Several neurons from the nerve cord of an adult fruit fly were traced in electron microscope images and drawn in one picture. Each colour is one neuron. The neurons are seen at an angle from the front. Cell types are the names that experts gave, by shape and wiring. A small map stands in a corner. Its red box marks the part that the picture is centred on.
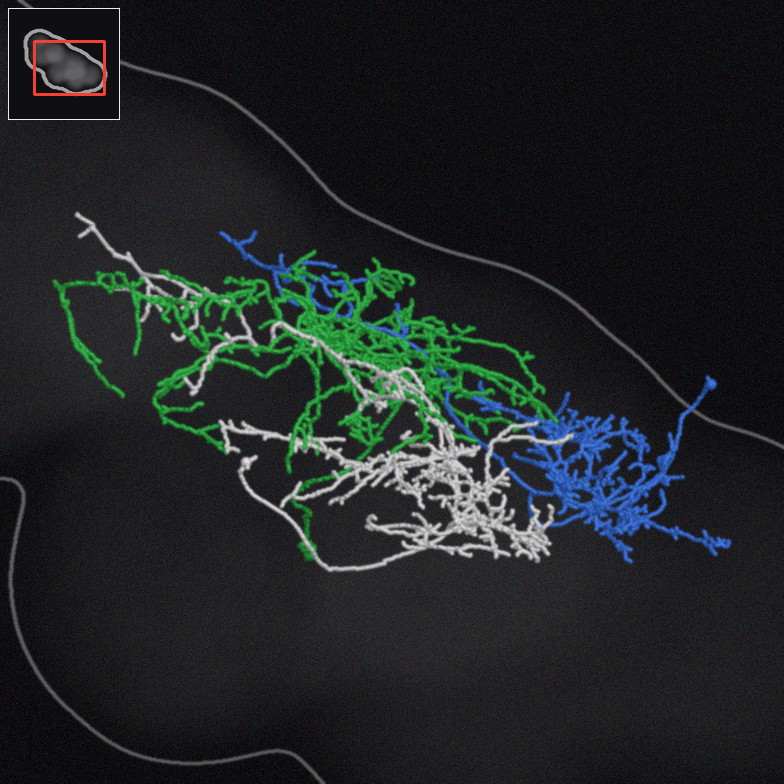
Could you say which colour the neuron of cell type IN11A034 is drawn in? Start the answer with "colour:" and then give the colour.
colour: blue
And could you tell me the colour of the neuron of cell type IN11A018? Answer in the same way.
colour: white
